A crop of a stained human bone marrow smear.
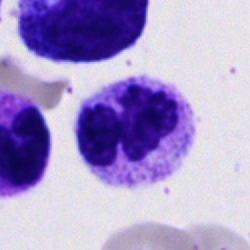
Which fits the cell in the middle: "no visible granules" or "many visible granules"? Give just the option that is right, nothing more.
Many visible granules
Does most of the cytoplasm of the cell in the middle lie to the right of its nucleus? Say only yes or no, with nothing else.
Yes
